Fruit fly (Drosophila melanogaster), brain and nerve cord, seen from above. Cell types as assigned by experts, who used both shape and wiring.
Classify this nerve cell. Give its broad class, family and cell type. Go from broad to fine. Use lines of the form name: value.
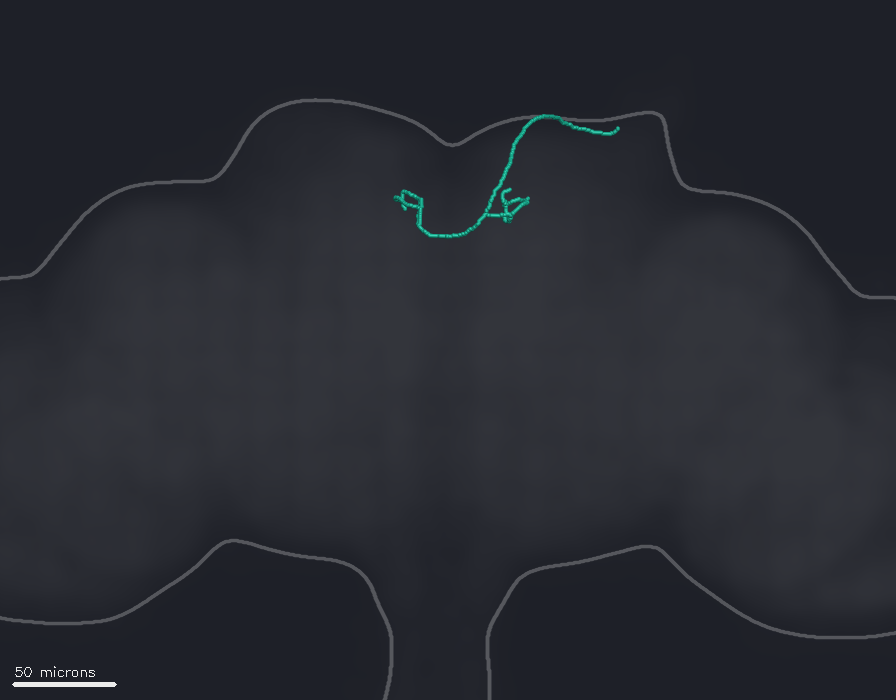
broad class: sensory neuron entering the brain
family: class olfactory
cell type: ORN_DM1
